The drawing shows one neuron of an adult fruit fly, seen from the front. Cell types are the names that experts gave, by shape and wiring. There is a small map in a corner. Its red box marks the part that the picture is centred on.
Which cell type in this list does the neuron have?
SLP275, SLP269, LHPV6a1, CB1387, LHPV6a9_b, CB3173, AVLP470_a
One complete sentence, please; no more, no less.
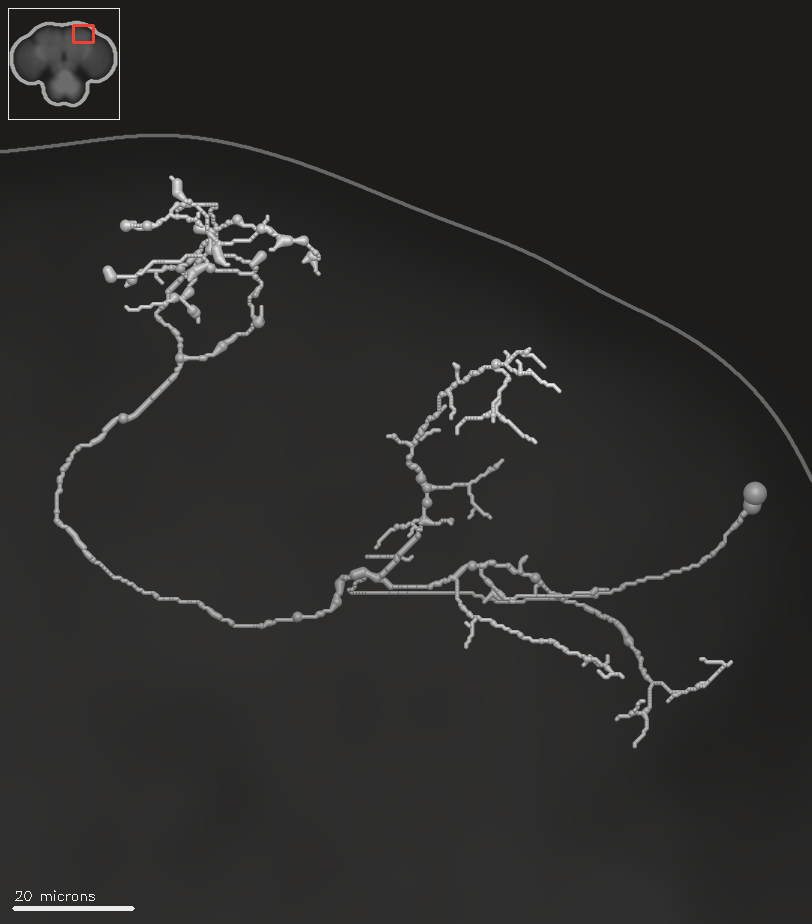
In terms of cell type, the neuron is CB1387.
